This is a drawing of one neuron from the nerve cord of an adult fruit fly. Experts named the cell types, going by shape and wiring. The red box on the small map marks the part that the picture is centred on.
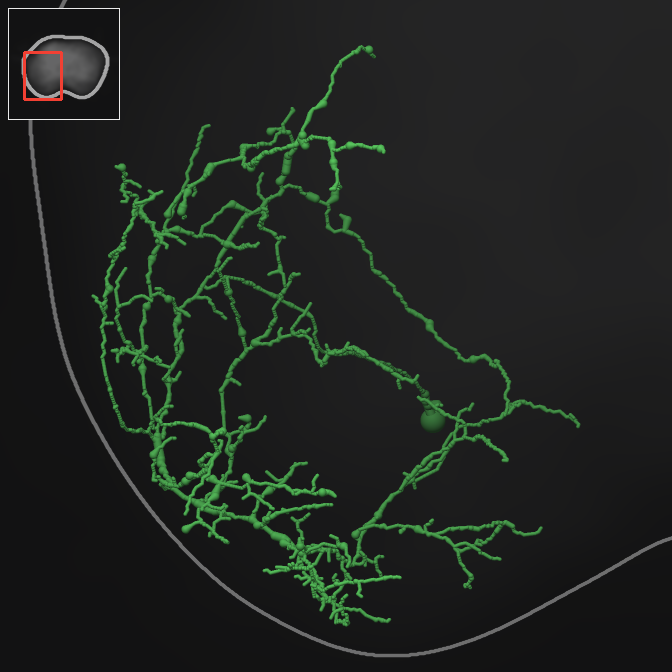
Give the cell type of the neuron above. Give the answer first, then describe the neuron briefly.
The cell type is IN16B065. Its broad class is nerve-cord intrinsic neuron. As drawn here it is about as wide as it is tall.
